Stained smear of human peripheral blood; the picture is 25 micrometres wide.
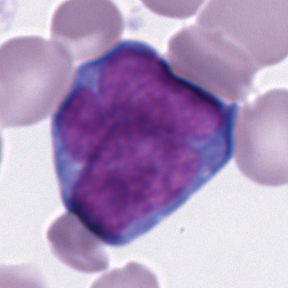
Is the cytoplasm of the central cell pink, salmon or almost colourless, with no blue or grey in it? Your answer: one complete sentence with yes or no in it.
No, the cytoplasm is not pink, salmon or almost colourless; it is deep, dark or strong blue.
